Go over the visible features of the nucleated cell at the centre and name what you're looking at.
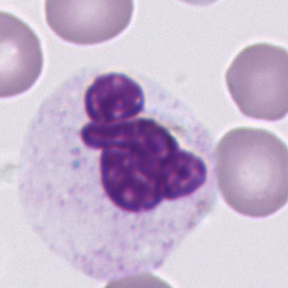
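Several overlapping lobes make up the folded nucleus. Its chromatin stains deep purple throughout. The cytoplasm is pale greyish-lilac, with fine, sparse purple-blue granules scattered through it. This cell is a segmented neutrophil.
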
